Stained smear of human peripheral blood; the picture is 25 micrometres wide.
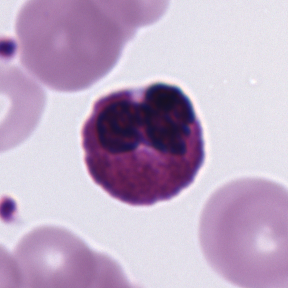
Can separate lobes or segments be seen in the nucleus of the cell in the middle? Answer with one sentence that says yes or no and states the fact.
Yes, this cell's nucleus is lobed, with two or more segments.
